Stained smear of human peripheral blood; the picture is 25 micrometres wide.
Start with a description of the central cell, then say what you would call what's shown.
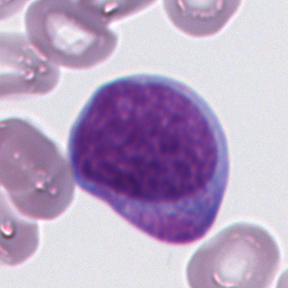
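The outline is smooth and rounded, with no surface projections. The nucleus sits off-centre, toward the top of the cell, and its dark purple chromatin has a fine, netlike pattern rather than coarse blocks. The cytoplasm shows only faint, fine purplish speckling and no coarse granules. This is an atypical promyelocyte.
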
